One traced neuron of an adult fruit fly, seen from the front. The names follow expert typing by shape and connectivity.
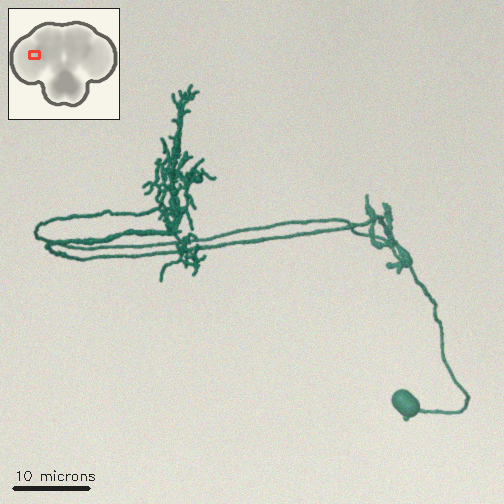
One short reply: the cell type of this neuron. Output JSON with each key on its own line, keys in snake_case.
{
 "cell_type": "T4d"
}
